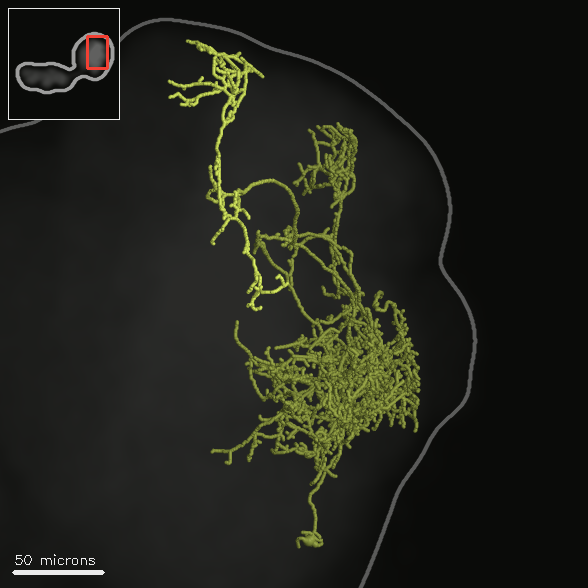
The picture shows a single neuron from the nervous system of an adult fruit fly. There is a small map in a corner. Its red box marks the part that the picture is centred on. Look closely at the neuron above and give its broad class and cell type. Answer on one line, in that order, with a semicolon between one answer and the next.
central-brain intrinsic neuron; AVLP314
